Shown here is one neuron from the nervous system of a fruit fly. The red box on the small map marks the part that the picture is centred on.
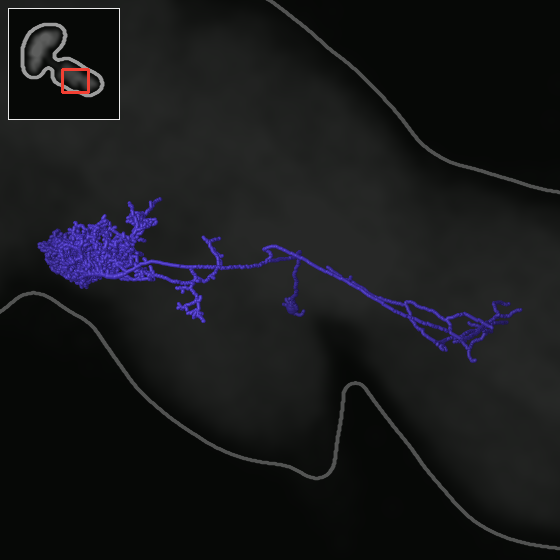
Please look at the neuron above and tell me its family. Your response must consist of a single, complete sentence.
By its family, the neuron is hemilineage 23B.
